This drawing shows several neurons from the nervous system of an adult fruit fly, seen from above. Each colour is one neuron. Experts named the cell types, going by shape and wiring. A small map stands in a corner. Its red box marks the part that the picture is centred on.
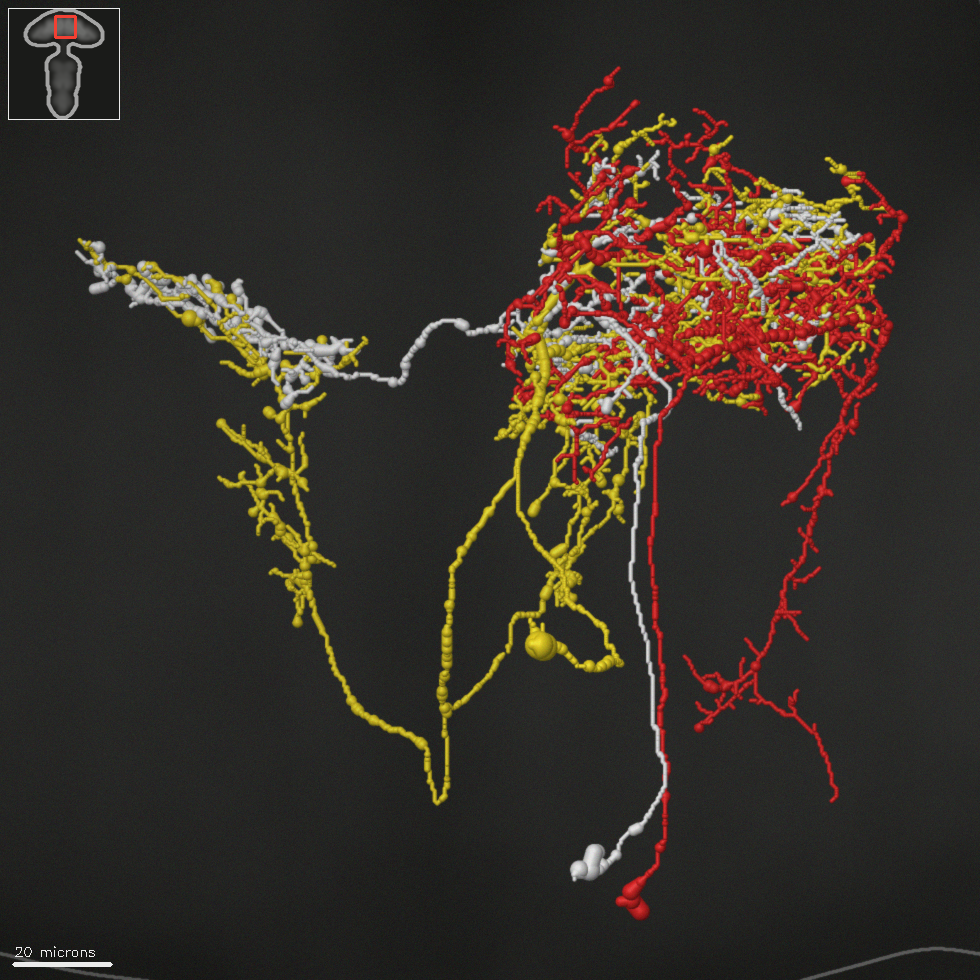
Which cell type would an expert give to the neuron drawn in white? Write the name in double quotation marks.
"LAL173"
